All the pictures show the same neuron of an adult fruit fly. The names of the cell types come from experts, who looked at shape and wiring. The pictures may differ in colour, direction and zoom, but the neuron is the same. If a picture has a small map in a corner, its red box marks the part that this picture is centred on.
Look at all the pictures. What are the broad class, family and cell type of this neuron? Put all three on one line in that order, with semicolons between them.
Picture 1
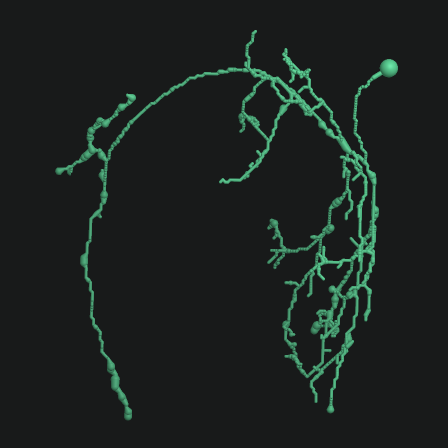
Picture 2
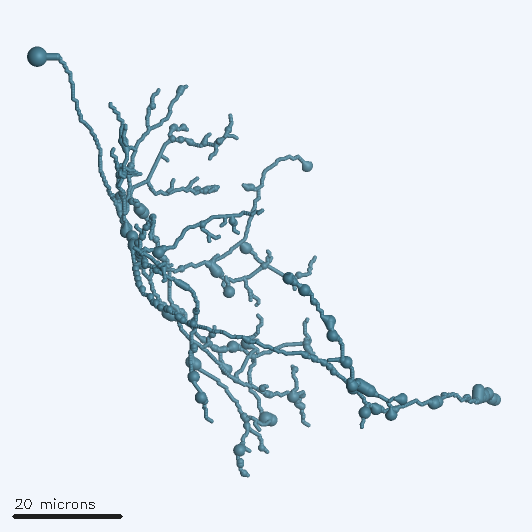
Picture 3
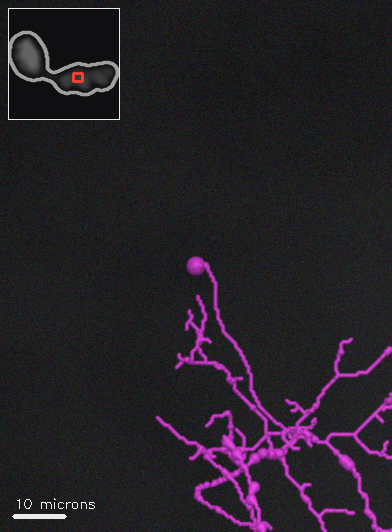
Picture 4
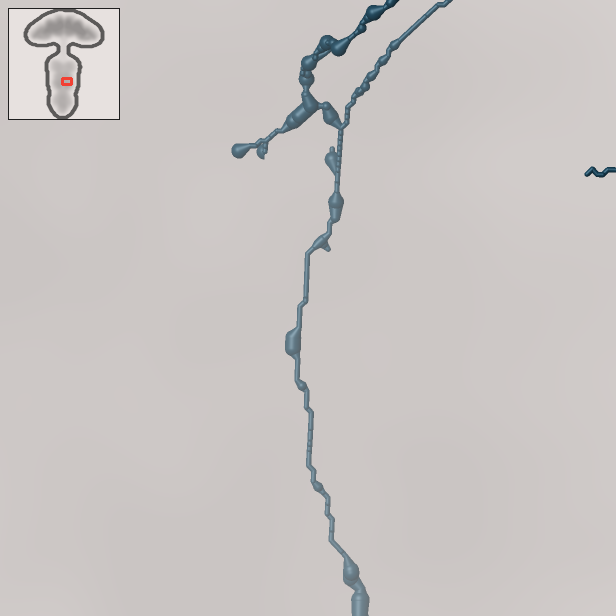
nerve-cord intrinsic neuron; hemilineage 09A; IN09A066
